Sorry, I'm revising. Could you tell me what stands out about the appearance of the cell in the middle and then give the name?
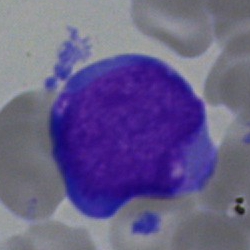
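Narrow rim of deep blue cytoplasm around the nucleus. Rim wider at lower right than at left. Chromatin finely and evenly stippled. Blast.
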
